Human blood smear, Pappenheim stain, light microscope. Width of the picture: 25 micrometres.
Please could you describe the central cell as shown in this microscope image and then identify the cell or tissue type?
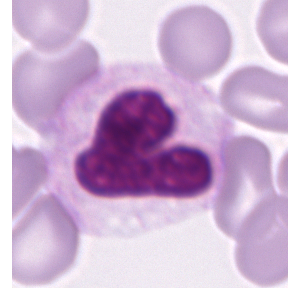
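Start with the nucleus: a deep notch cuts into it from the upper right side, and it measures about 12 by 9 micrometres. Its chromatin is dark purple, yet not evenly smooth, because lighter patches are scattered through it. Around it, the cytoplasm is a pale greyish lilac. Look closely there and you will find only very fine, faint pinkish granules, with no coarse ones among them. This cell is a segmented neutrophil.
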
